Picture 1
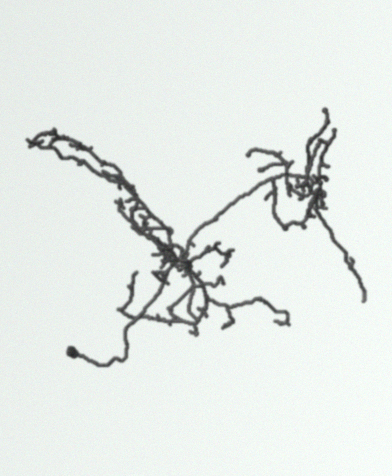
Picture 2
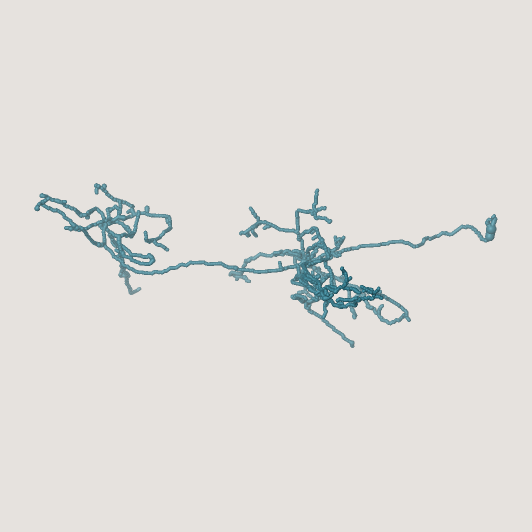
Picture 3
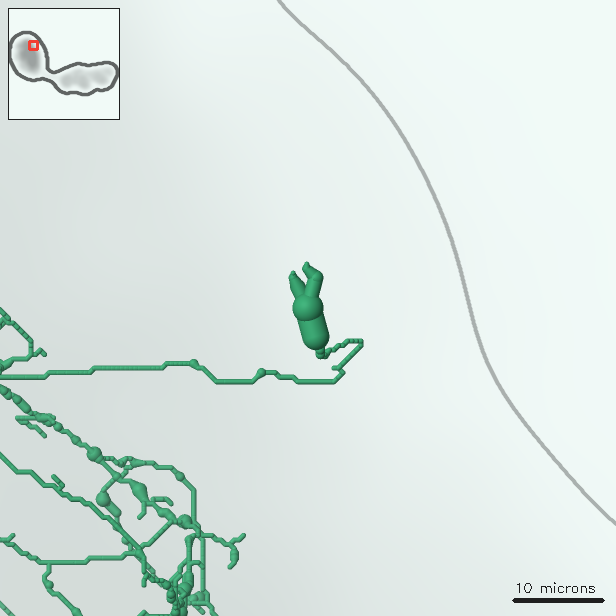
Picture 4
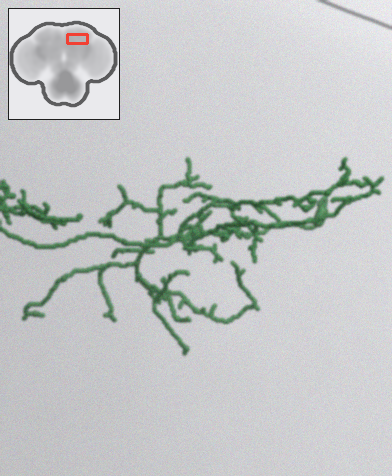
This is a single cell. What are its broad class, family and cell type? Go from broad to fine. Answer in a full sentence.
A central-brain intrinsic neuron of hemilineage CLp2, type SMP274.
